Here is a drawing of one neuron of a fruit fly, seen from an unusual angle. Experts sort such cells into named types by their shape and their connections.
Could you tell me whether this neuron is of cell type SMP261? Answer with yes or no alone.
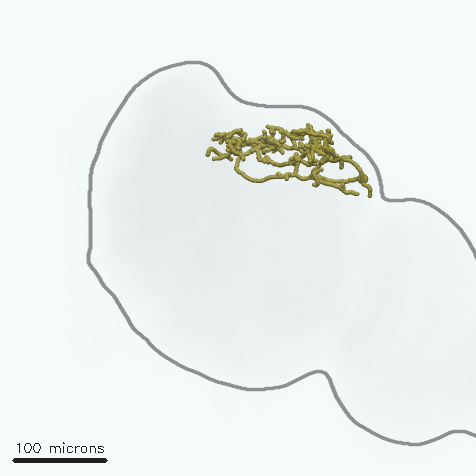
no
